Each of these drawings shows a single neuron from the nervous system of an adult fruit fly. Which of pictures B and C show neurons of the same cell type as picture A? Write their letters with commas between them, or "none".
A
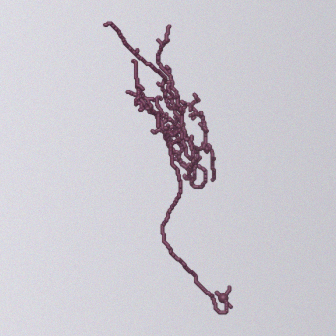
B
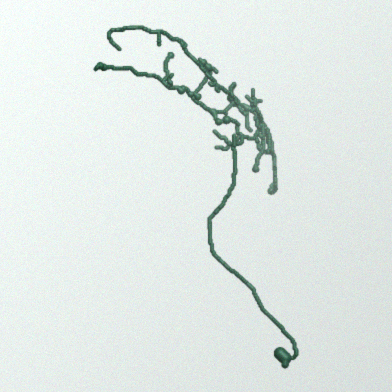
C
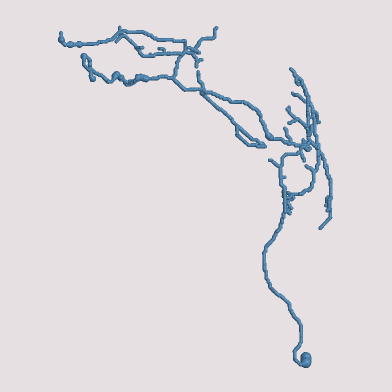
none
